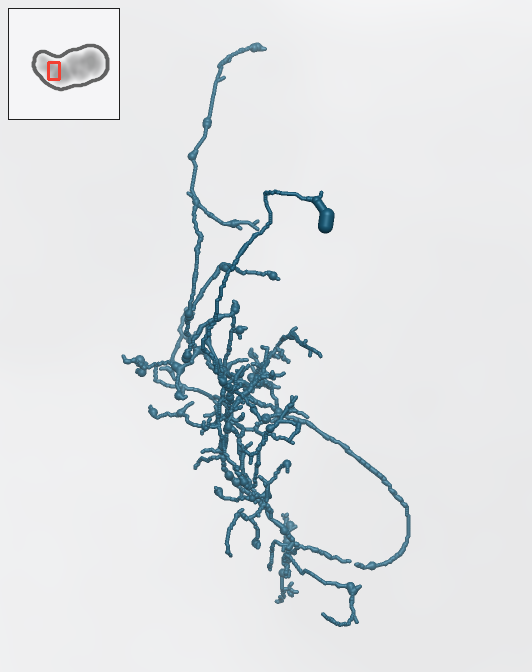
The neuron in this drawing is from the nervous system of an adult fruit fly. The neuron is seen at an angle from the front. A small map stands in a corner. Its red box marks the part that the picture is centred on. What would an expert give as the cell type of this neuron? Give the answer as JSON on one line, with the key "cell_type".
{"cell_type": "IN17A107"}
